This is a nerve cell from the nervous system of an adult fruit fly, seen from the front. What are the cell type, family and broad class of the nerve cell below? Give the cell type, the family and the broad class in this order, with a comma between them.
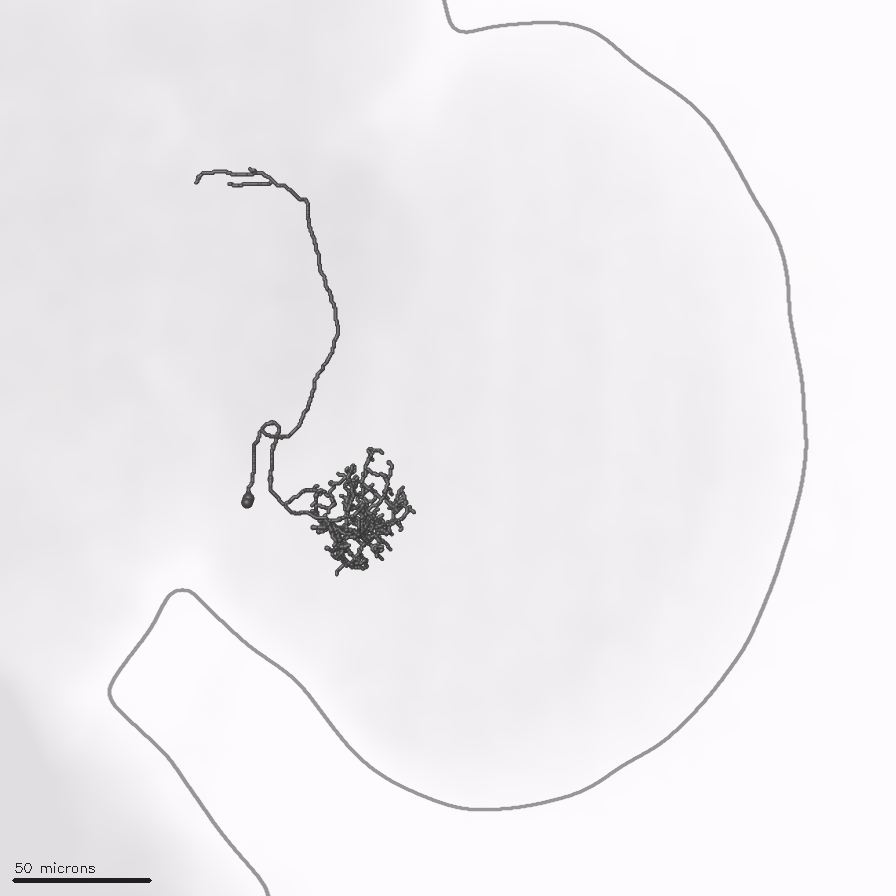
LC20b, LC, visual projection neuron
